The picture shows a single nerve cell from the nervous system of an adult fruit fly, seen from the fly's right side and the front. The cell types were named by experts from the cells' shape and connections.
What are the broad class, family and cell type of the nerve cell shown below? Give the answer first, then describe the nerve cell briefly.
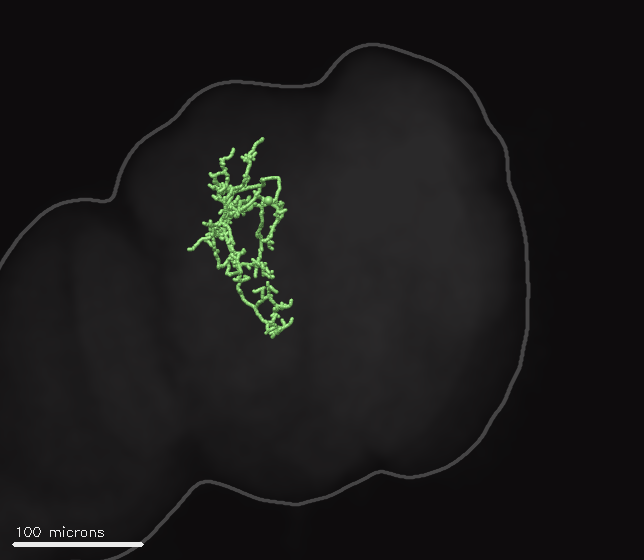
This is a central-brain intrinsic neuron. The family is hemilineage VLPd1. The cell type is AVLP038. From top to bottom in the picture it spans about 160 microns. As drawn here it is taller than it is wide.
